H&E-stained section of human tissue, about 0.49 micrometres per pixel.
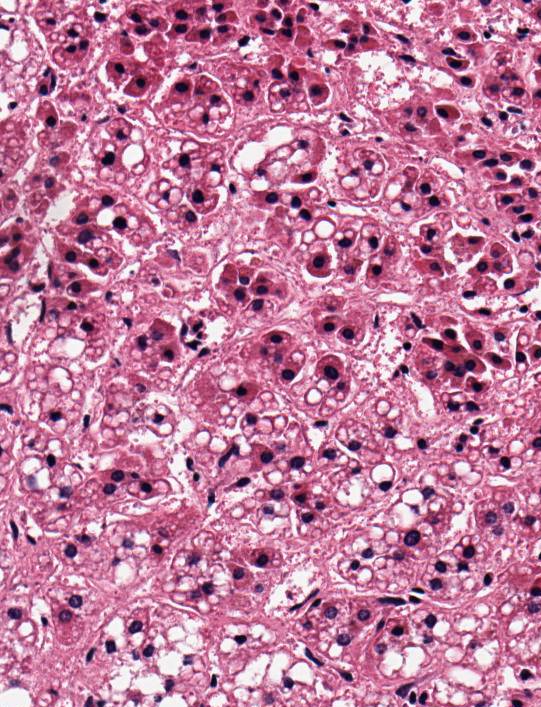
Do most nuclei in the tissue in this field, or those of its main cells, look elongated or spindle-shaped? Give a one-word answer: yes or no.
No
